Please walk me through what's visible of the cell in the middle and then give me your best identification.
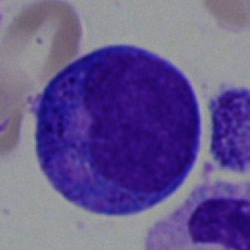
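Finely granular chromatin is spread evenly through the nucleus. The cytoplasm is a deep blue. Against the left side of the nucleus, the cytoplasm contains a paler zone. A few dark purple granules are present in the cytoplasm at the upper left. The cell is a promyelocyte.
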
